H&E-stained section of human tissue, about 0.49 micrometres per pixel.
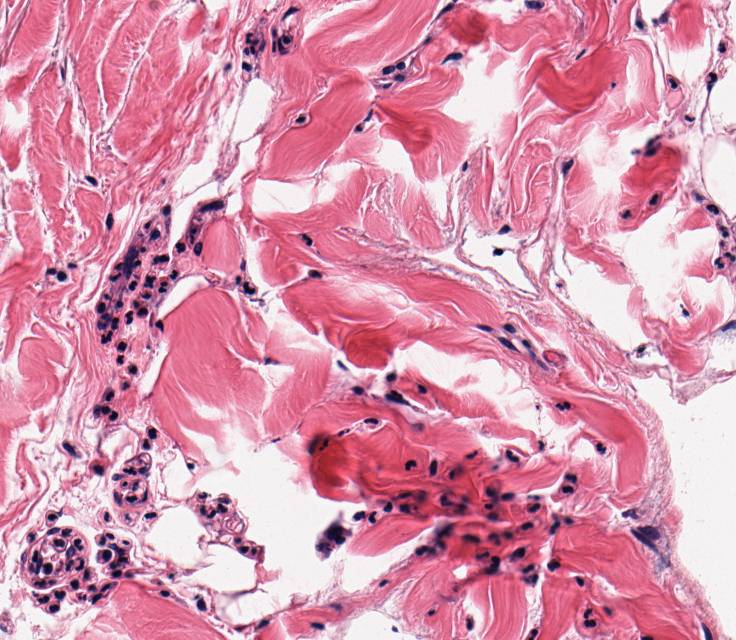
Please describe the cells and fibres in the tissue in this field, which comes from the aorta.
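Pink fibres cut in many different directions fill the field, without a single shared orientation. Small, dark, flattened nuclei lie mostly at the edges of the fibres rather than in their centres. Between the fibres in the left-centre runs a band of crowded small, dark, round nuclei, and a second cluster of dark nuclei crowds among the fibres in the lower centre.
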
